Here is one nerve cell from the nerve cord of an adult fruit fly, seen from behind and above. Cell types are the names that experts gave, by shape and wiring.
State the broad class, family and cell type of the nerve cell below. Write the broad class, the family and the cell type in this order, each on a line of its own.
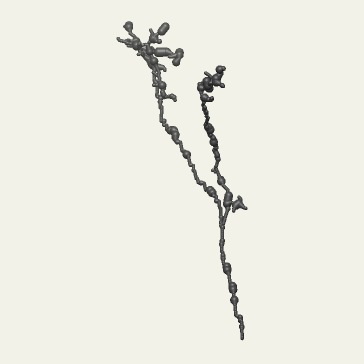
sensory neuron entering the nerve cord
class mechanosensory proprioceptive
SNpp44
